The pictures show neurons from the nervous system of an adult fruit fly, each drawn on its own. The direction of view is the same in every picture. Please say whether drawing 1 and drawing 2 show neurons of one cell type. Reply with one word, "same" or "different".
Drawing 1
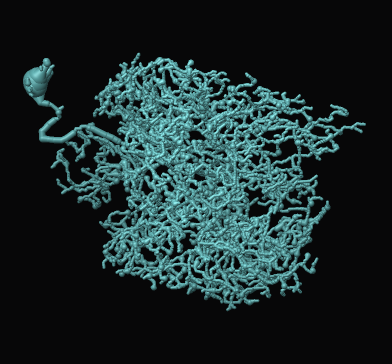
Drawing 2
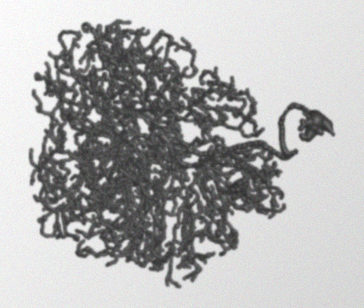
same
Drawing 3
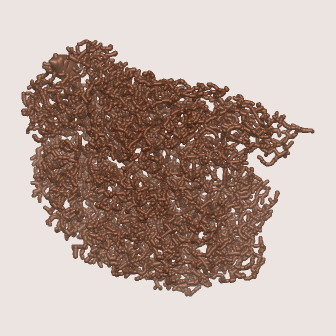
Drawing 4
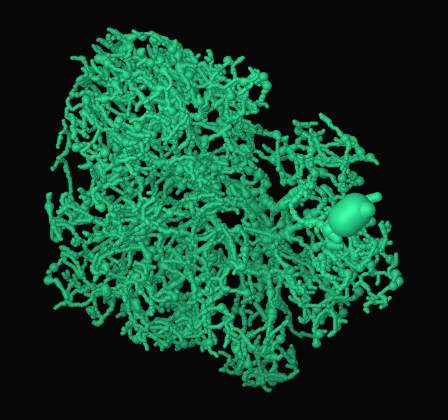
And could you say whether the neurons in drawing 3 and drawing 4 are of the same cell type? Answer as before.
different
